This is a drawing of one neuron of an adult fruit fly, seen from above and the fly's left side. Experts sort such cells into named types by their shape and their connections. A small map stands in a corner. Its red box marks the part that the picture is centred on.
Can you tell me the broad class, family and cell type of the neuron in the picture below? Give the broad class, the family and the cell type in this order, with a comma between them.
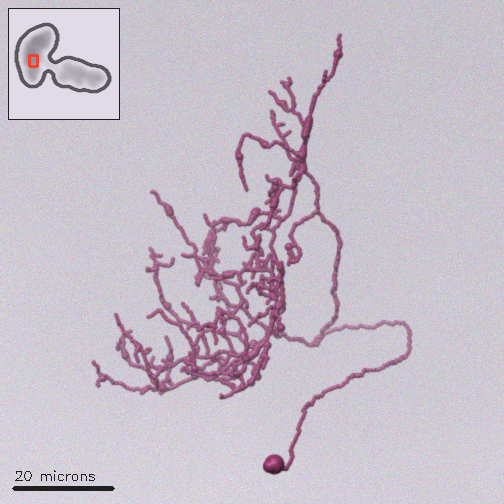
central-brain intrinsic neuron, hemilineage SLPpl2, LHPV6k1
